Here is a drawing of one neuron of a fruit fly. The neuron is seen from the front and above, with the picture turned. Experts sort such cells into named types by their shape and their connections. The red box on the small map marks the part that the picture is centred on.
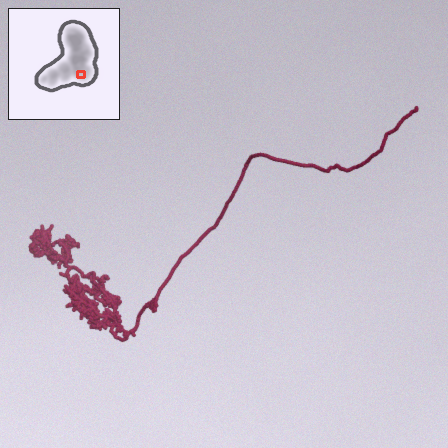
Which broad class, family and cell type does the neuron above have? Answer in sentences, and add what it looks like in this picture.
It is an optic-lobe intrinsic neuron. The family is L. Its cell type is L5. The drawing shows no cell body. In this view it is wider than it is tall.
